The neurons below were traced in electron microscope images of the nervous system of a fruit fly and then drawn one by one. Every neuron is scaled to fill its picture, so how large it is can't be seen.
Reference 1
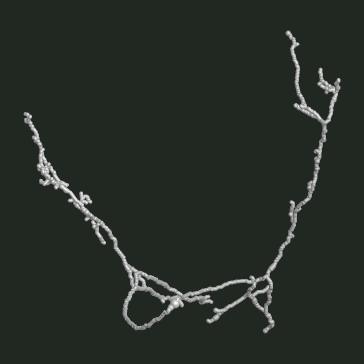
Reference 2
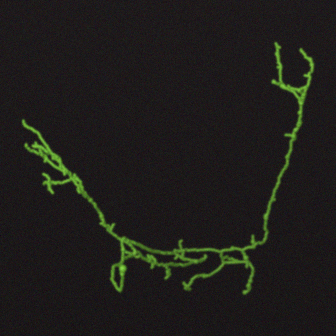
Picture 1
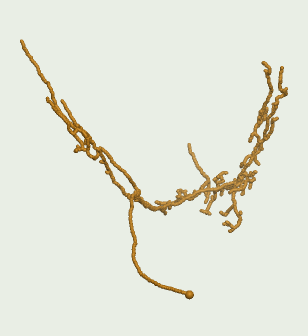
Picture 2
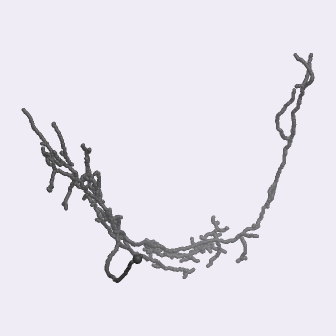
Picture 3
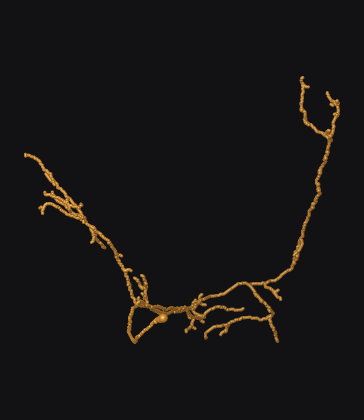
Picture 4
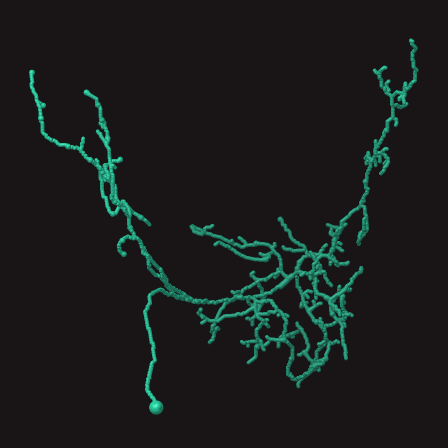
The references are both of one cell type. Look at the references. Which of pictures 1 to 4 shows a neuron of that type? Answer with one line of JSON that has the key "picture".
{"picture": 3}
